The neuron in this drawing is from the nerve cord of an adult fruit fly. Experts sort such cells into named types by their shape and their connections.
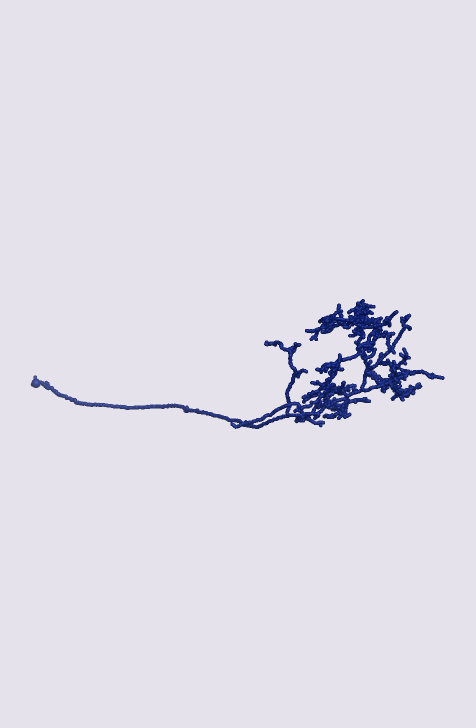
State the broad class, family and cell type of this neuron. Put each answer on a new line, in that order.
nerve-cord intrinsic neuron
hemilineage 06B
IN06B047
